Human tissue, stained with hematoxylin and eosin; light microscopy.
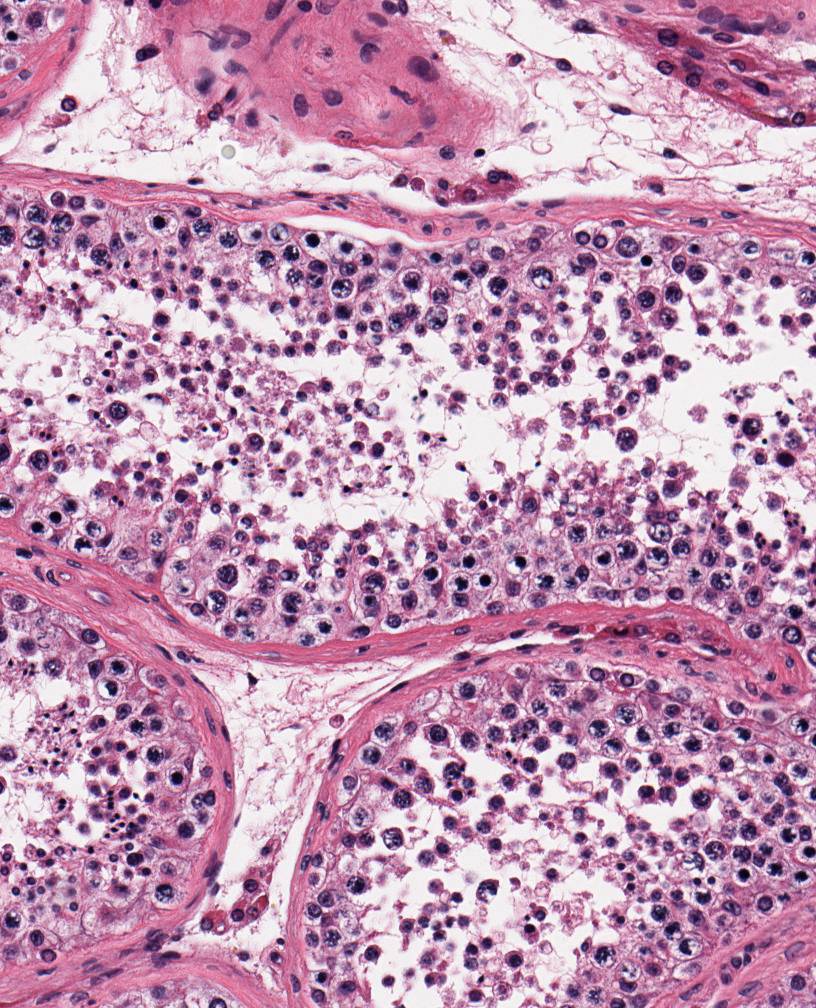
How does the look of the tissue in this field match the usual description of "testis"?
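This is testis, so let's go through it together. The field is made up of tubules cut in different planes, with one elongated tubule running horizontally across the middle. Each is bounded by a pink fibrous wall whose flattened, spindle-shaped nuclei lie parallel to the tubule outline. Inside, the tubules are lined by a stratified epithelium many cell layers thick.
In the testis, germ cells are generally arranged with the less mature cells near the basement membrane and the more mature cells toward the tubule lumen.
That goes with what you see here, where smaller cells with dense, dark, round nuclei crowd toward the tubule centres.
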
